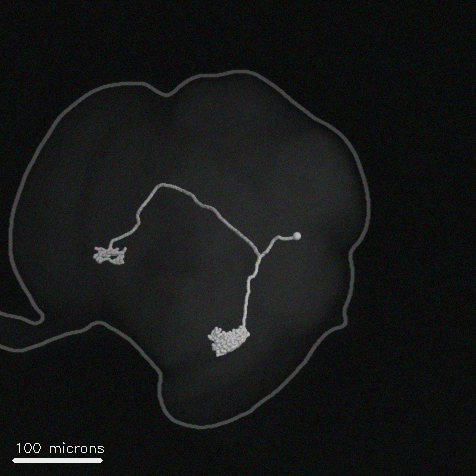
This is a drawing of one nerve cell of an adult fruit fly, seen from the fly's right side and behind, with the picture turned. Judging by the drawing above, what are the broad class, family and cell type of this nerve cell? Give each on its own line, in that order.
optic-lobe intrinsic neuron
hemilineage VPNp1_lateral
LC14a-1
